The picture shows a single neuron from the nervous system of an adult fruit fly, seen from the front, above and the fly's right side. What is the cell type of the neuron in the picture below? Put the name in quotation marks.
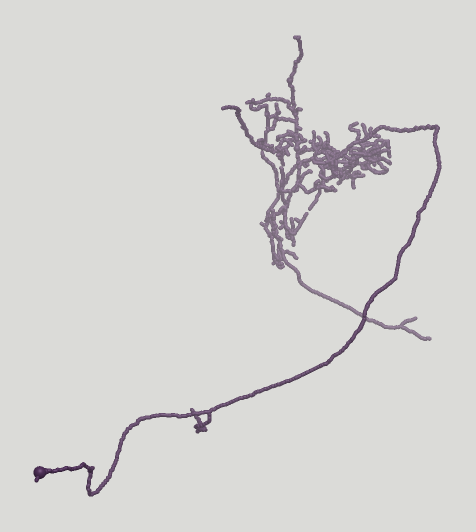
"LoVC23"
